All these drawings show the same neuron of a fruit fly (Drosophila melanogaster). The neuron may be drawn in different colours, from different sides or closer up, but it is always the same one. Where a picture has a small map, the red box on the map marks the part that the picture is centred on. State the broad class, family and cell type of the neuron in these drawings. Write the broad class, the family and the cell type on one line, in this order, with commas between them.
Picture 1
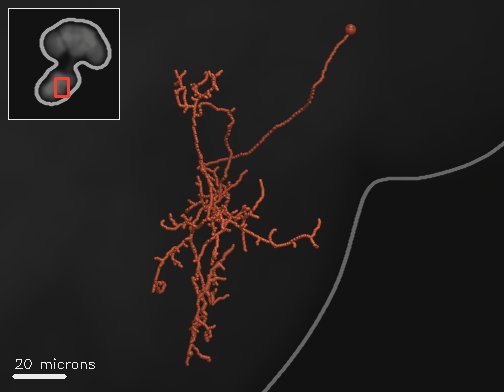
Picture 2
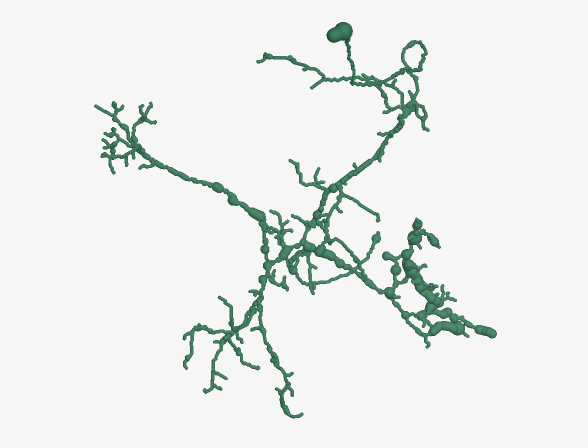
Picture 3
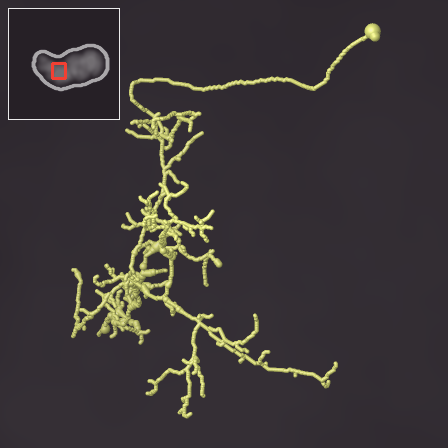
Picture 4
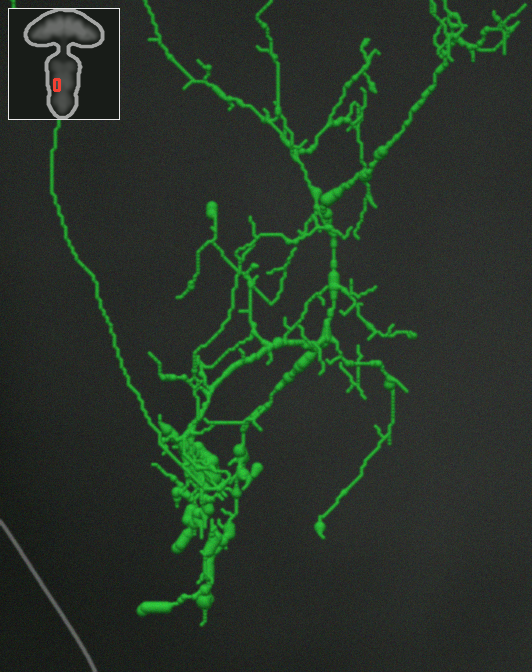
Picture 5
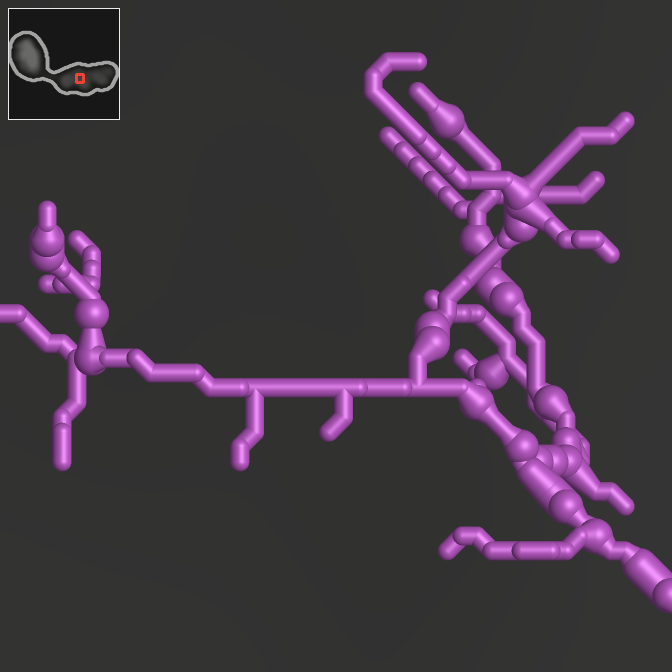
nerve-cord intrinsic neuron, hemilineage 19A, IN19A094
